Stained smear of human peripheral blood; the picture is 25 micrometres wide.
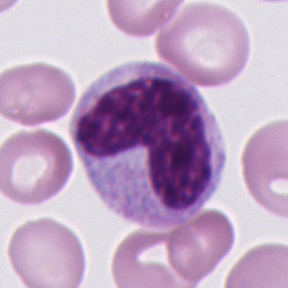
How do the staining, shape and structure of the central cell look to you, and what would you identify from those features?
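The nucleus is bent, its hollow facing the lower left, with dark purple chromatin in a mottled, clumped pattern. Cytoplasm is widest inside the bend and holds many fine, dust-like lilac granules. This is a band neutrophil.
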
